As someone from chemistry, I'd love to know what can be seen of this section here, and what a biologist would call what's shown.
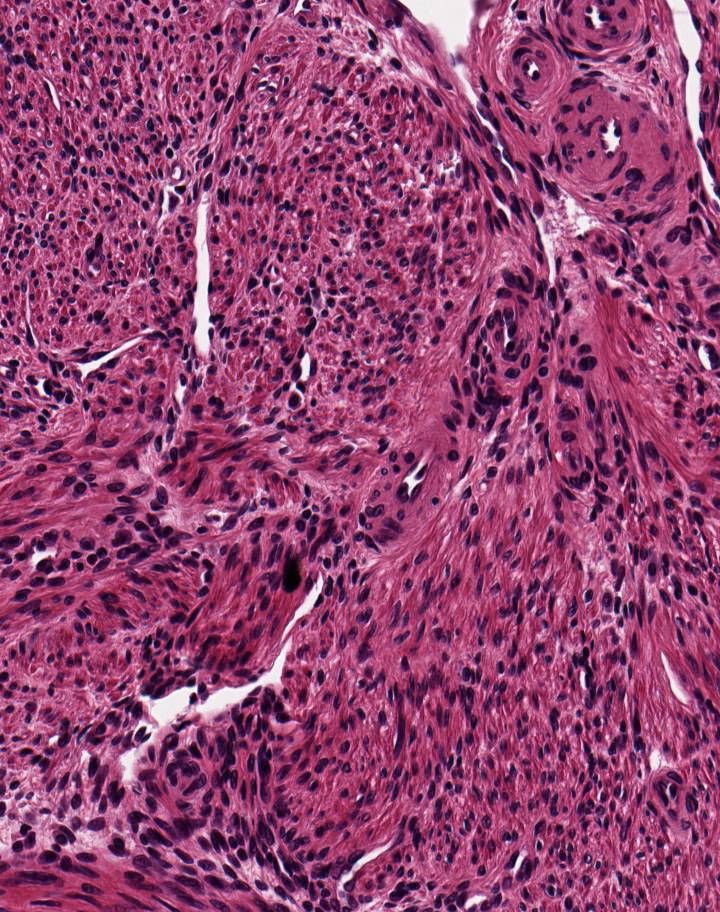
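Densely packed spindle cells fill the whole field in fascicles running in several different directions. Cells cut lengthwise have elongated, dark-staining nuclei, and cytoplasm stains pink with eosin throughout. In the upper right corner, several small vessels have small lumens ringed by thick concentric layers of spindle cells. This is uterus other than the cervix.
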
